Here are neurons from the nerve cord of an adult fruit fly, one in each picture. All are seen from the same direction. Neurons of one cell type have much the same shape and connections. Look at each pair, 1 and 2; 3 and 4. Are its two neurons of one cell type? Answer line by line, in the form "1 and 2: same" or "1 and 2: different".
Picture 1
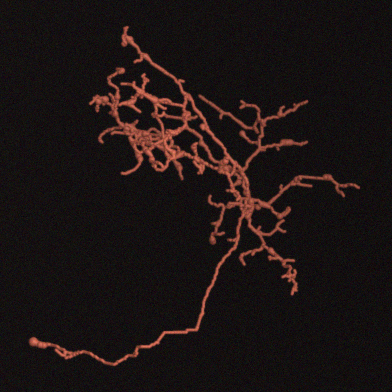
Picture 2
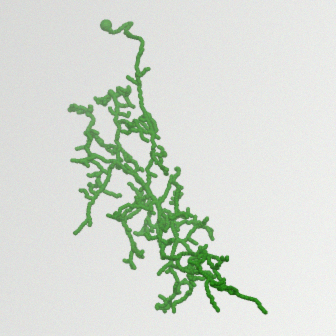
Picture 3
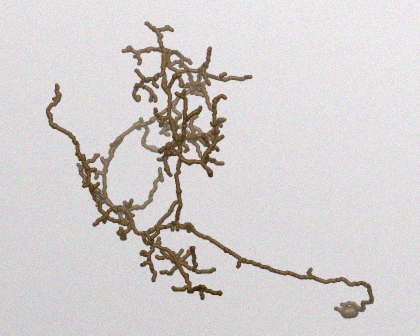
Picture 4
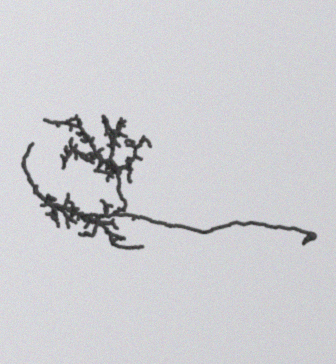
1 and 2: different
3 and 4: same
